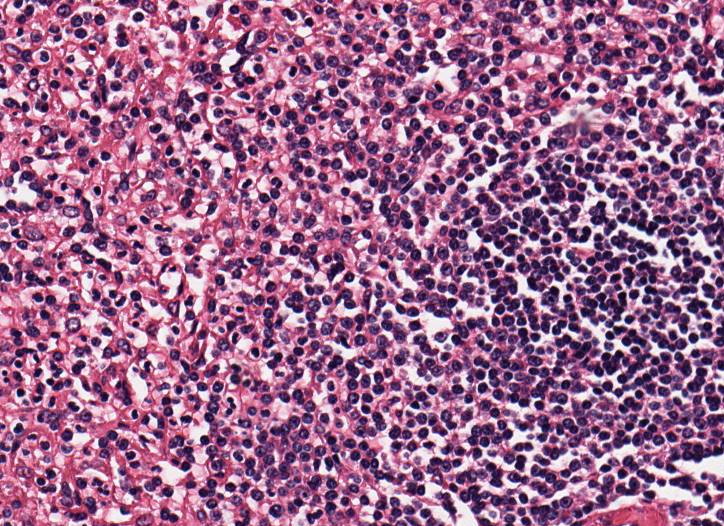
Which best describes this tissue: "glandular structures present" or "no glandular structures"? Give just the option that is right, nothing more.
No glandular structures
